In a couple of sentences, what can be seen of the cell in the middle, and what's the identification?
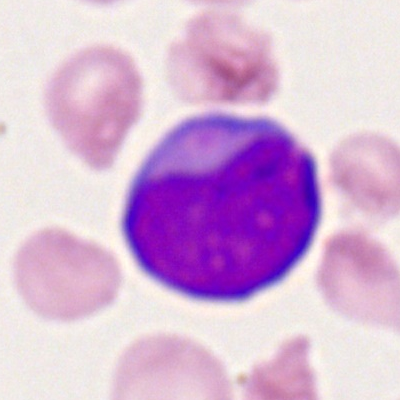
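The cell has a round, smooth outline. Its nucleus fills most of the cell, leaving little cytoplasm. That cytoplasm appears mainly as a crescent along the top of the cell. No granules are visible in it. This cell is a myeloblast.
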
